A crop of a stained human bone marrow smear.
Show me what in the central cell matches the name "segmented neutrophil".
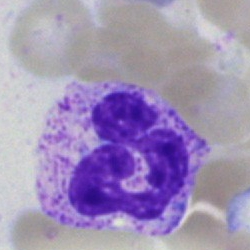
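What I notice first is a pale gap of cytoplasm between the lobes, near the middle of the nucleus.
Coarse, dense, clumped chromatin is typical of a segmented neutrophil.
Dark purple and densely clumped, the chromatin in this cell fits that well. Pale lilac cytoplasm rims the whole nucleus and is widest on the left.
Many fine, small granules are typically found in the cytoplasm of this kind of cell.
The fine violet granules scattered throughout this cytoplasm match that as well.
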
